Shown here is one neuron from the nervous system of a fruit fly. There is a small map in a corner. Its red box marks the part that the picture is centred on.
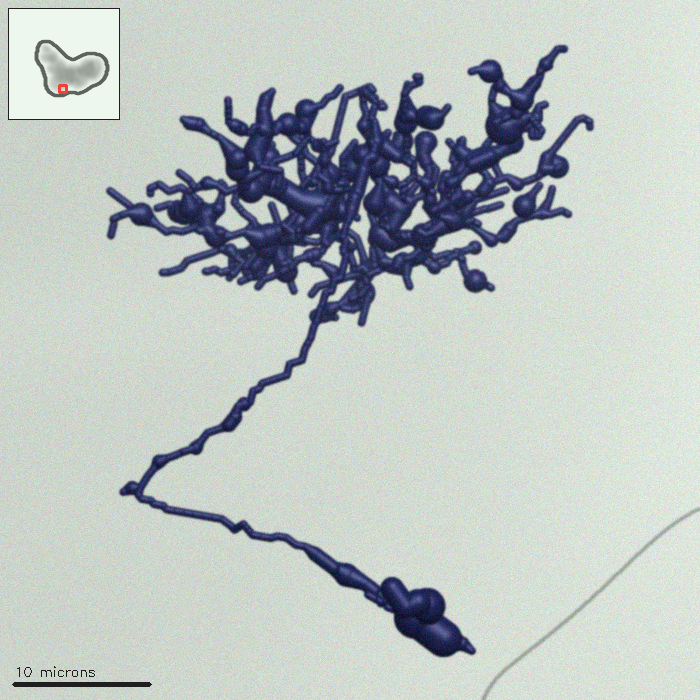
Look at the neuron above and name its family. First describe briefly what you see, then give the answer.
From top to bottom in the picture it spans about 45 microns. Dozens of branch ends can be seen. Its broad class is optic-lobe intrinsic neuron. Its family is Dm.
